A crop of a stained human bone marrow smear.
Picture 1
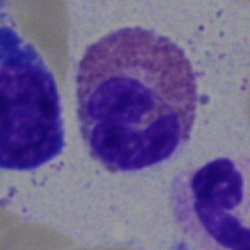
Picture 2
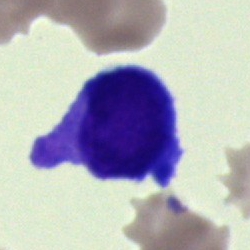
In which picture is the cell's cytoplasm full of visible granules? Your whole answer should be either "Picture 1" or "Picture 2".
Picture 1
